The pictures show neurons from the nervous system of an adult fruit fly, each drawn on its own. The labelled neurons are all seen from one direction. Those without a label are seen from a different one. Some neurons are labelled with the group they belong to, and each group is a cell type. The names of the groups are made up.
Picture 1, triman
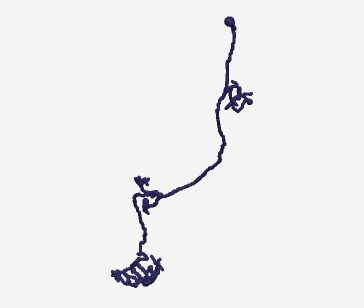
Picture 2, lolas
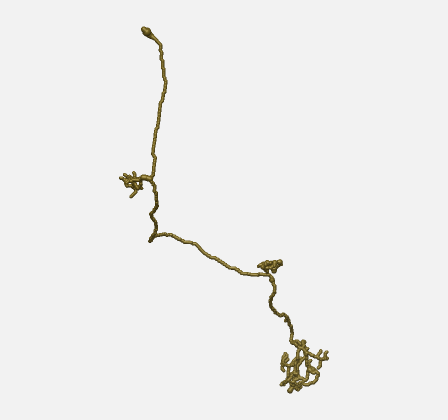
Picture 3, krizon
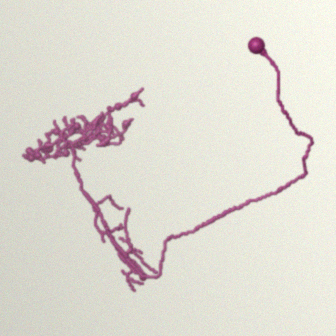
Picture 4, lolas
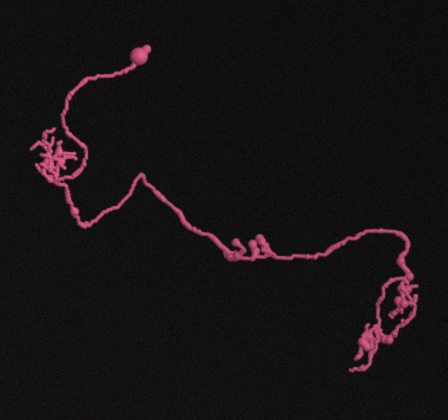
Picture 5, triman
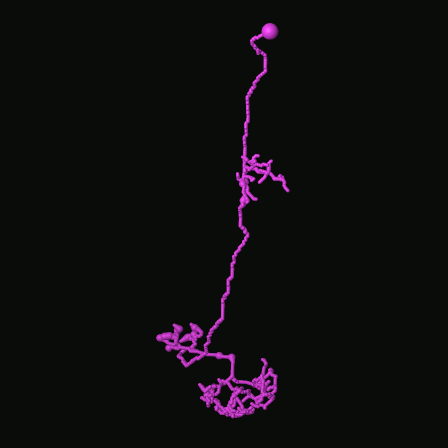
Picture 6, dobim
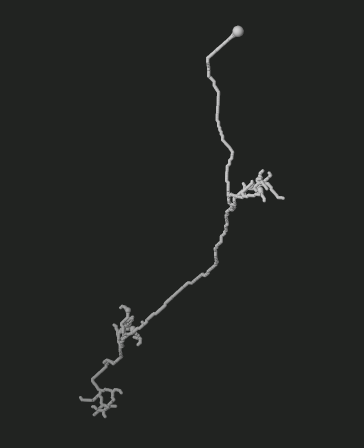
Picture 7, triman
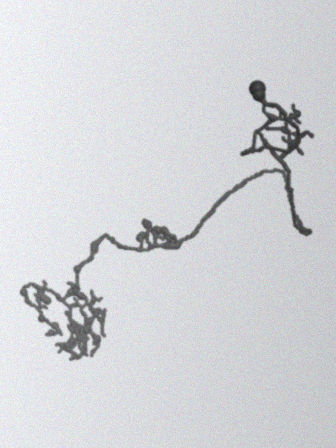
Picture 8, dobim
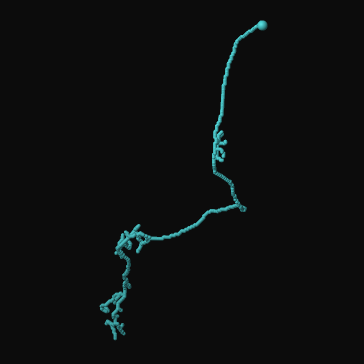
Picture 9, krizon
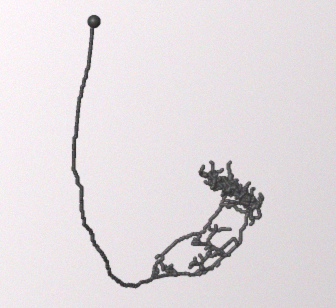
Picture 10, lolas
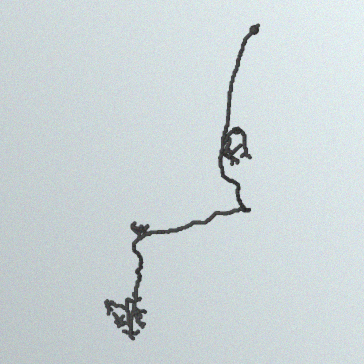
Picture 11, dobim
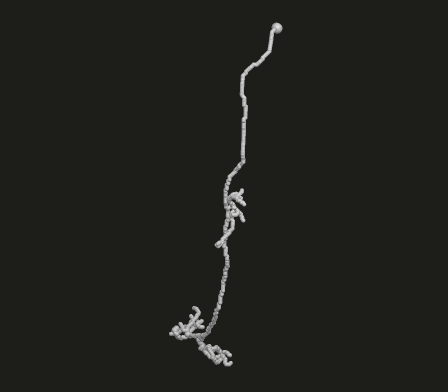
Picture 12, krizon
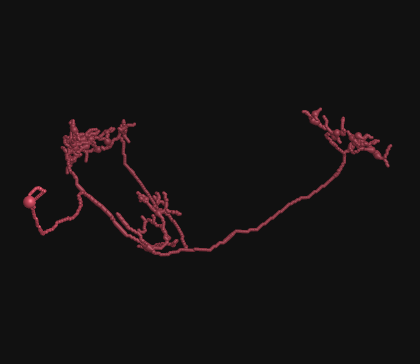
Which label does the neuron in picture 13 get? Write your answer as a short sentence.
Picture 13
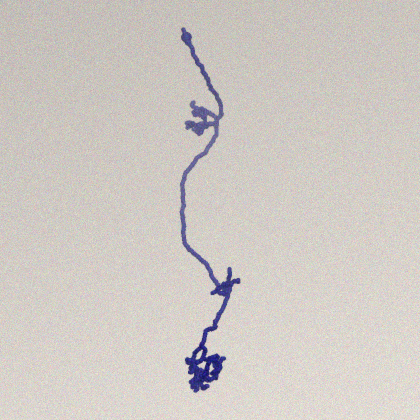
It belongs to lolas.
